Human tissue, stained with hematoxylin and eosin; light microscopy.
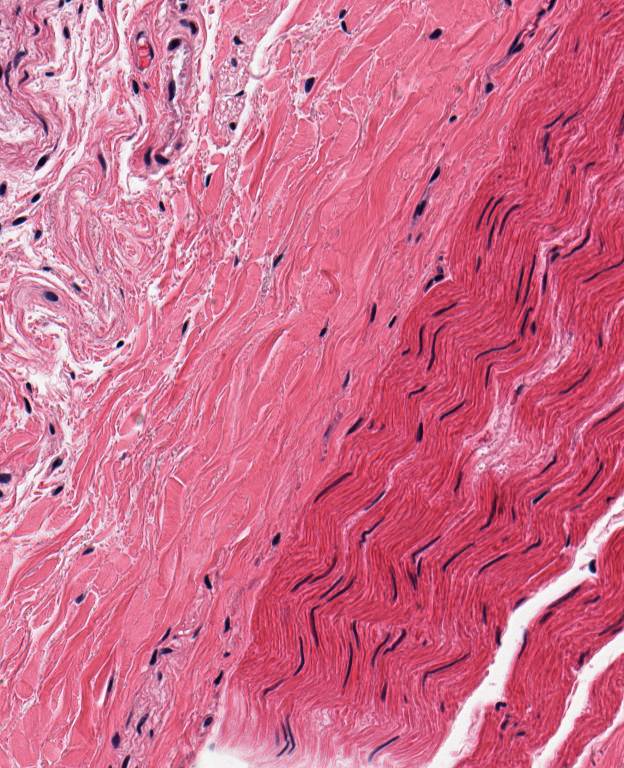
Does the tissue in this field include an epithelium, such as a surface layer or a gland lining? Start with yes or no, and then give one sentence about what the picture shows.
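No. No epithelium and no fat cells are present anywhere in the field.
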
